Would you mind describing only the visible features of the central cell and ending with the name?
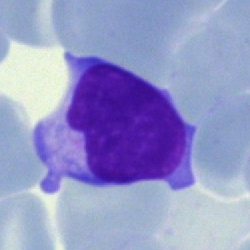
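A small rounded knob protrudes from the lower left edge of the cell. Chromatin is dark purple and fairly dense, with faint lighter mottling. The pale blue cytoplasm is widest on the left side of the nucleus, where a paler pinkish-lilac zone lies just beside it. Identification: lymphocyte.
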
